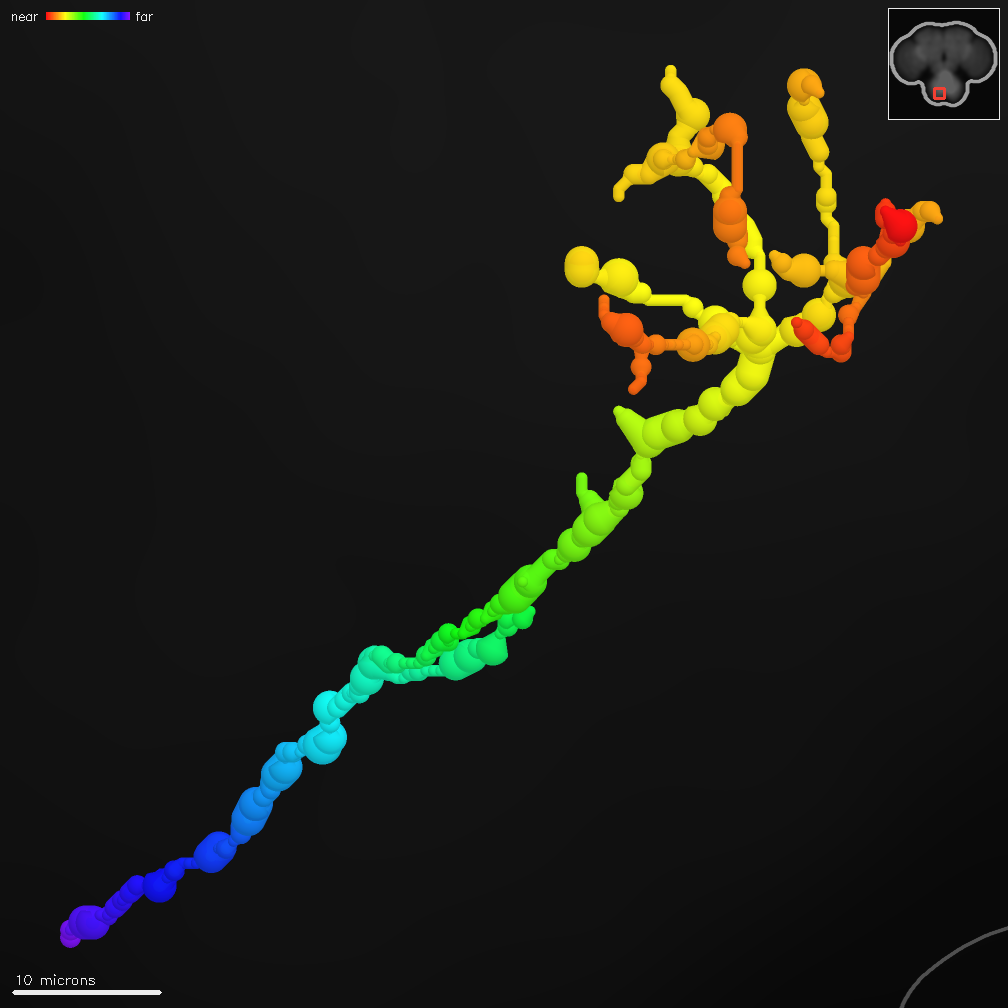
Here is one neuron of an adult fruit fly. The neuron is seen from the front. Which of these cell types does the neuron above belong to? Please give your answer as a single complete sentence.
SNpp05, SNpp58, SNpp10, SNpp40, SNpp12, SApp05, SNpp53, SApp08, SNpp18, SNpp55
The neuron is of cell type SNpp40.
